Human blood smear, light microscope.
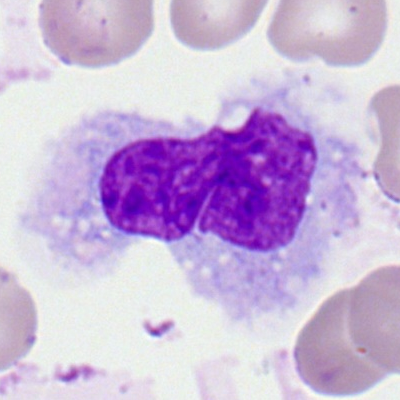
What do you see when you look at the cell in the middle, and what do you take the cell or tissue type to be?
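A deep cleft folds the nucleus into two broad lobes lying side by side. No nucleolus is visible within it. The cytoplasm shows a fine, dusty pinkish-purple granularity. The cell outline is irregular, its edges faint and ill-defined. This cell is a monocyte.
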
